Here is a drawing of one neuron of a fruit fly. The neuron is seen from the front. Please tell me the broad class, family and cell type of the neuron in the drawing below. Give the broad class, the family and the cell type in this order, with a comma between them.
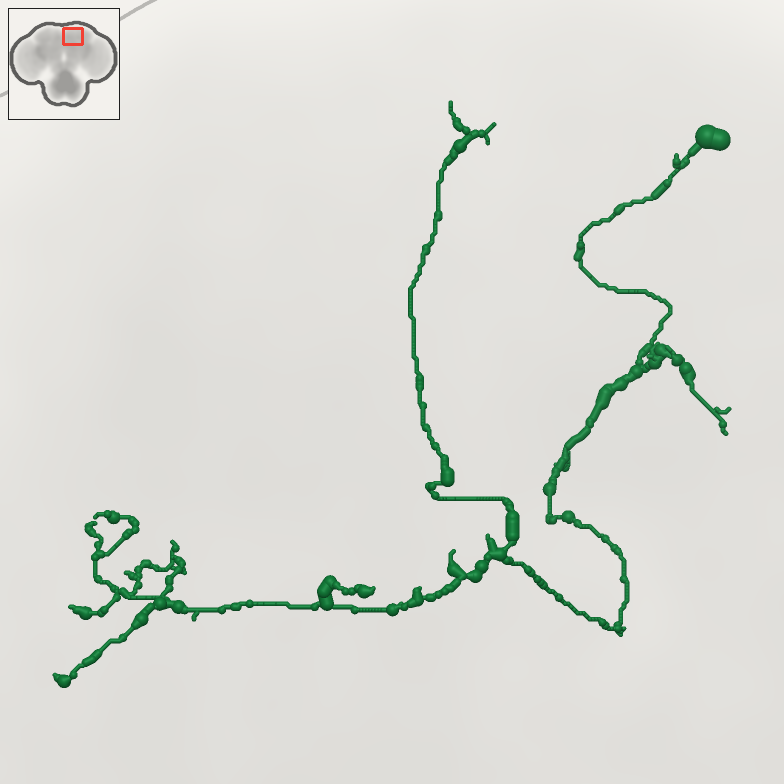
central-brain intrinsic neuron, class Kenyon Cell, KCa'b'-ap1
